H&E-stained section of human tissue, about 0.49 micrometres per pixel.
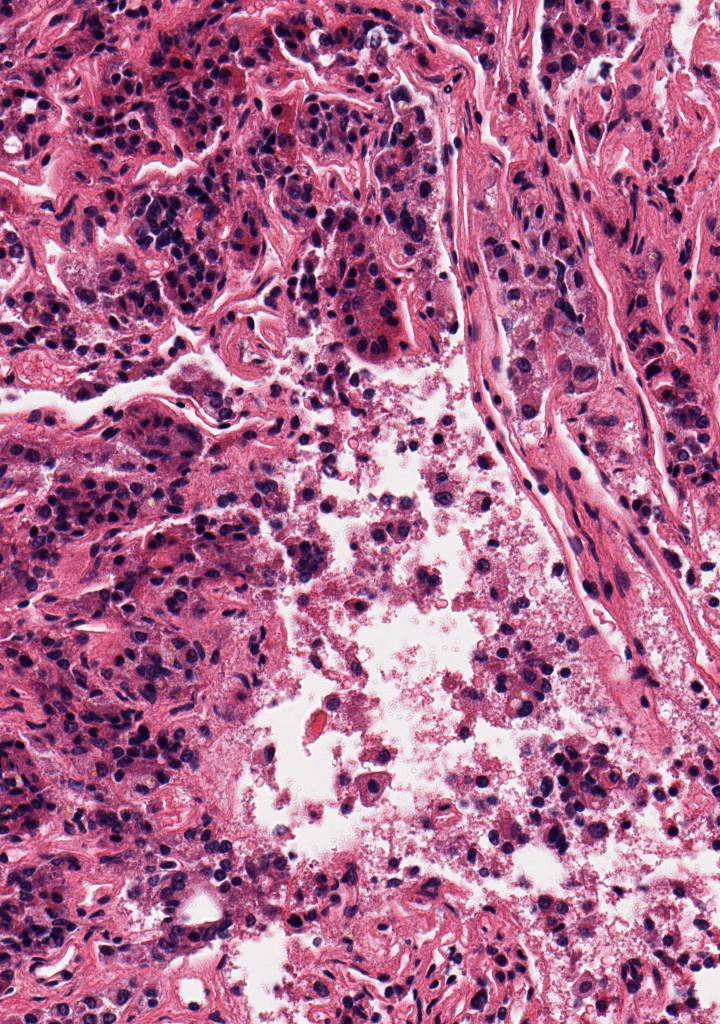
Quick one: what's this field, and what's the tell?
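Here the main tissue is the pars distalis of the pituitary. In the left and upper parts, cells form irregular nests and cords separated by pink fibrous bands.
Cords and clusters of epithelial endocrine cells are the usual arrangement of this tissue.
Most nested cells have round, dark nuclei and pink granular cytoplasm; near the top centre a compact cluster shows notably deep pink cytoplasm.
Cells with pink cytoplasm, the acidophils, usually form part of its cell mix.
The lower centre is looser, with cells lying singly or in small clumps among pale granular debris.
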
